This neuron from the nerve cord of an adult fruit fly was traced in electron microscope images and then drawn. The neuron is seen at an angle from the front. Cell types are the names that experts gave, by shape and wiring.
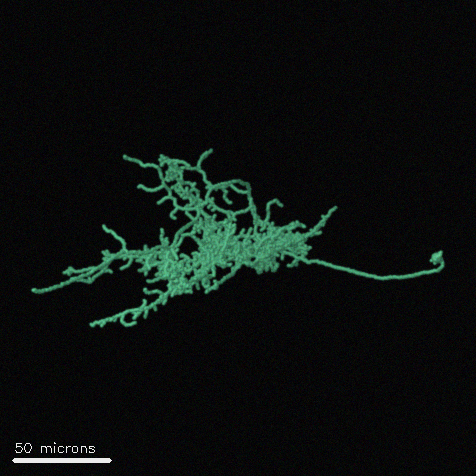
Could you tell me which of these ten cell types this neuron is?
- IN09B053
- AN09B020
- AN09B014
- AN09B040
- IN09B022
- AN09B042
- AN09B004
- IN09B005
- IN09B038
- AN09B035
AN09B020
